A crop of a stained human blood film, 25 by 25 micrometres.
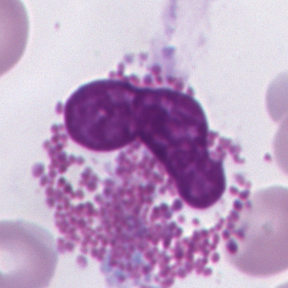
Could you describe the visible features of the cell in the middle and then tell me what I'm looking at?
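The cell lacks a crisp outer border; granules lie loosely scattered at its edge. Its nucleus occupies the upper half of the cell, with dark purple, condensed chromatin. The granules are pinkish-violet. The cell is an eosinophil.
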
